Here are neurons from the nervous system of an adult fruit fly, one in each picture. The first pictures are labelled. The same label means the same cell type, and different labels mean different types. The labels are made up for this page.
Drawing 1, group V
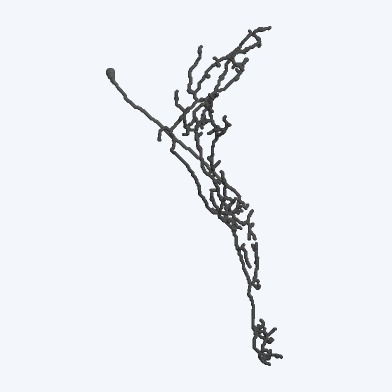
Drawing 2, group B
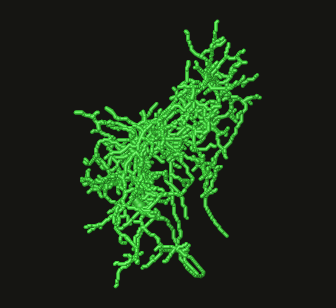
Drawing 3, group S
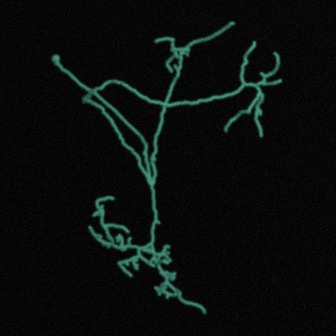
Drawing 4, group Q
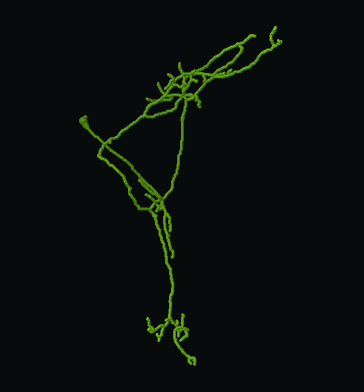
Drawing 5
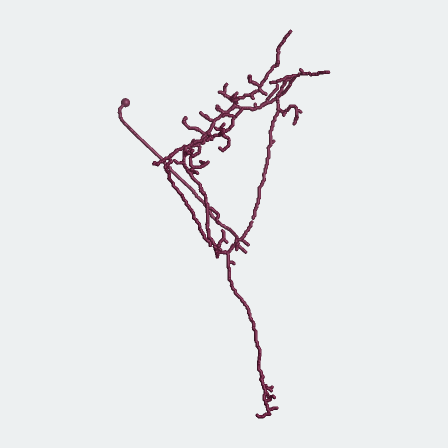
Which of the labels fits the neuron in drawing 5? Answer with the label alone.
group V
